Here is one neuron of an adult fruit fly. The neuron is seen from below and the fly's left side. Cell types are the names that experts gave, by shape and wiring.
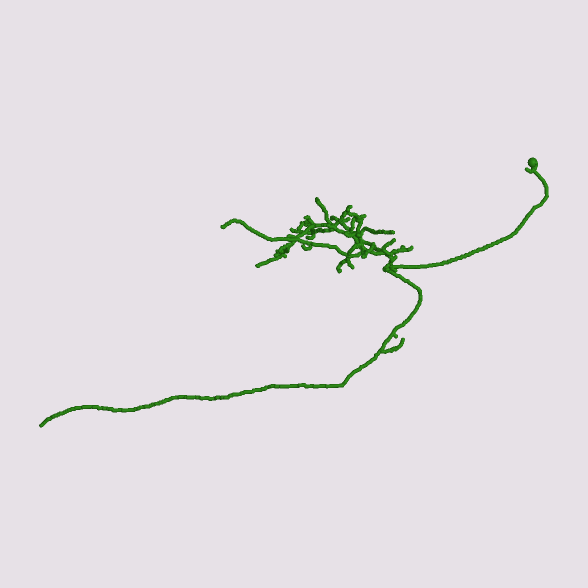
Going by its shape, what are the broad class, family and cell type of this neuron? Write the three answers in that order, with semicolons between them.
nerve-cord intrinsic neuron; hemilineage 07B; IN07B096_c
